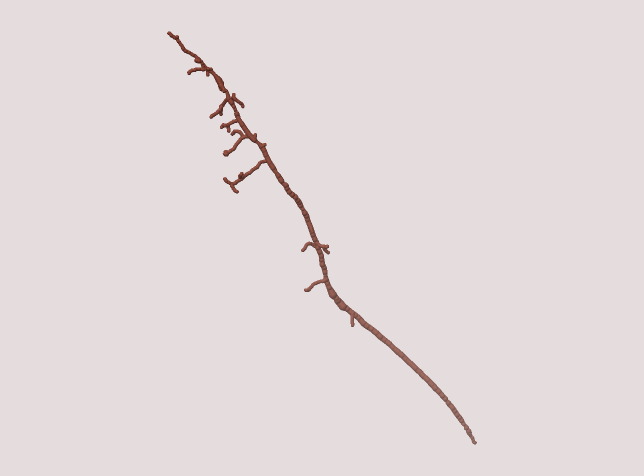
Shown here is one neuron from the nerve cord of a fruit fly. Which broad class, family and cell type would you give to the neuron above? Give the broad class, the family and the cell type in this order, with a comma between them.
descending neuron, DNp, DNp22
